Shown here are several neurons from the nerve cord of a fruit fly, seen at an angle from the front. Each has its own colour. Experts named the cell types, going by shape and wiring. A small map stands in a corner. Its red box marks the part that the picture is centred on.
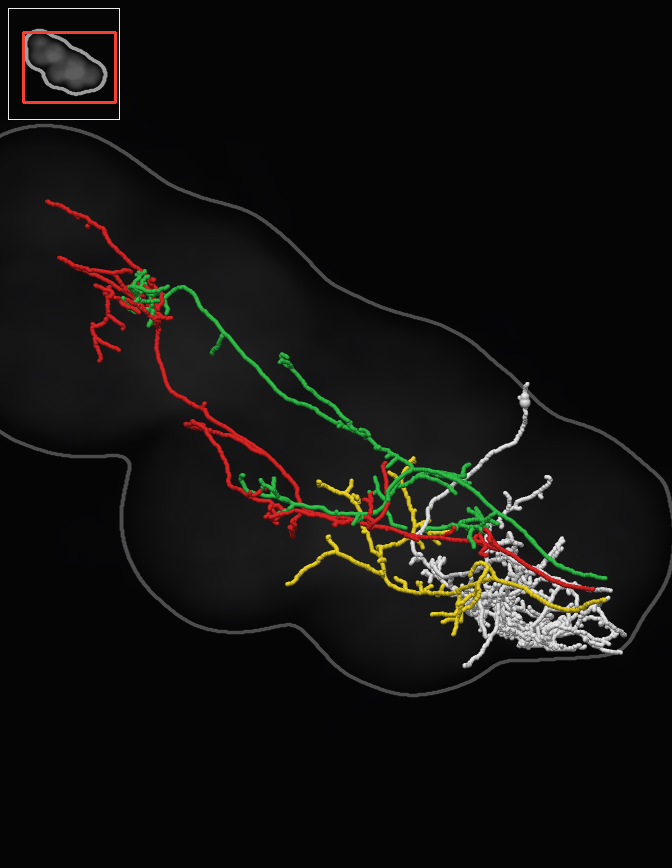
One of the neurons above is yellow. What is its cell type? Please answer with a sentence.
The cell type is DNge133.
